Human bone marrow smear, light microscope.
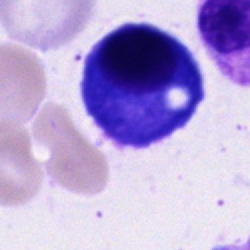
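Plasma cell, centre of field. It is roughly round, with a slightly uneven edge. The nucleus lies off-centre, toward the top of the cell. The cytoplasm is plentiful, stains deep blue and shows no visible granules.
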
